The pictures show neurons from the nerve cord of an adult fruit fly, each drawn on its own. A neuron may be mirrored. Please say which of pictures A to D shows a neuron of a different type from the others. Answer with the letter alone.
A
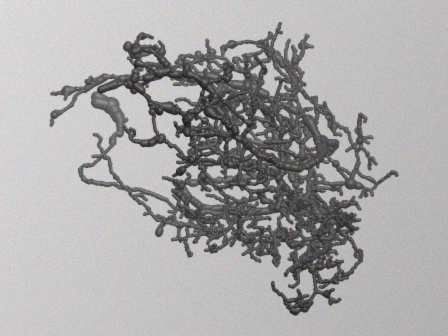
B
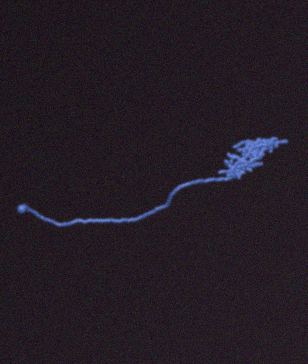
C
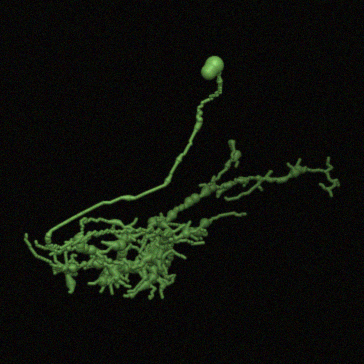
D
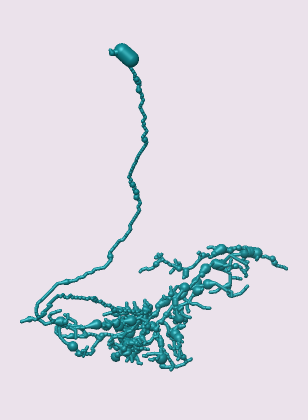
A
